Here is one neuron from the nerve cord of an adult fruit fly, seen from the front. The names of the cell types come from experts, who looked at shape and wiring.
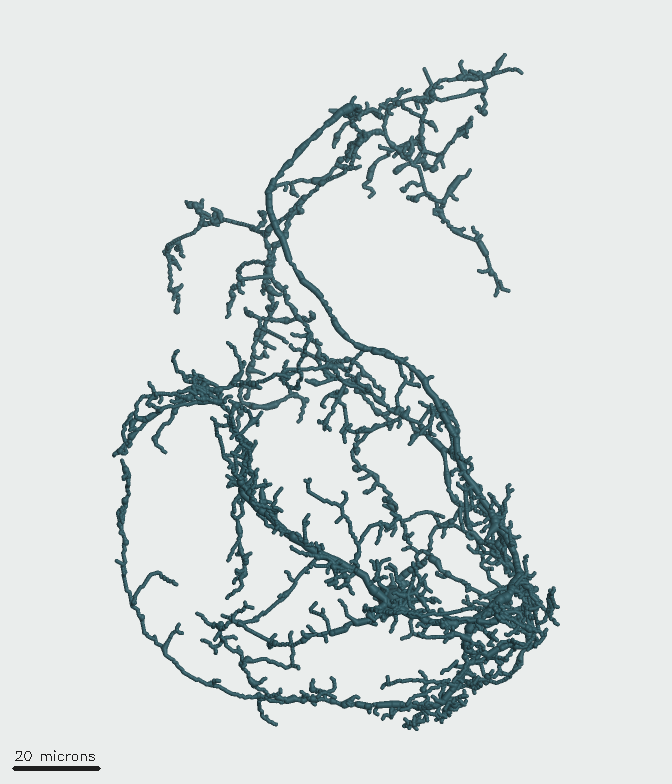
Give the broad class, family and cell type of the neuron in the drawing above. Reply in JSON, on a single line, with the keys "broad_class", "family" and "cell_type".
{"broad_class": "nerve-cord intrinsic neuron", "family": "hemilineage 12A", "cell_type": "IN12A004"}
